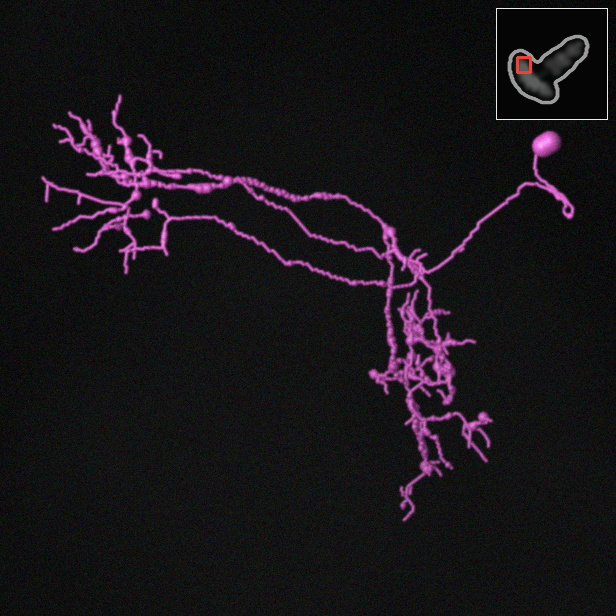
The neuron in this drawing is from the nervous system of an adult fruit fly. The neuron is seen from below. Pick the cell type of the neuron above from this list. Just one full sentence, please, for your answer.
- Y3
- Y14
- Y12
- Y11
The cell type of the neuron here is Y14.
